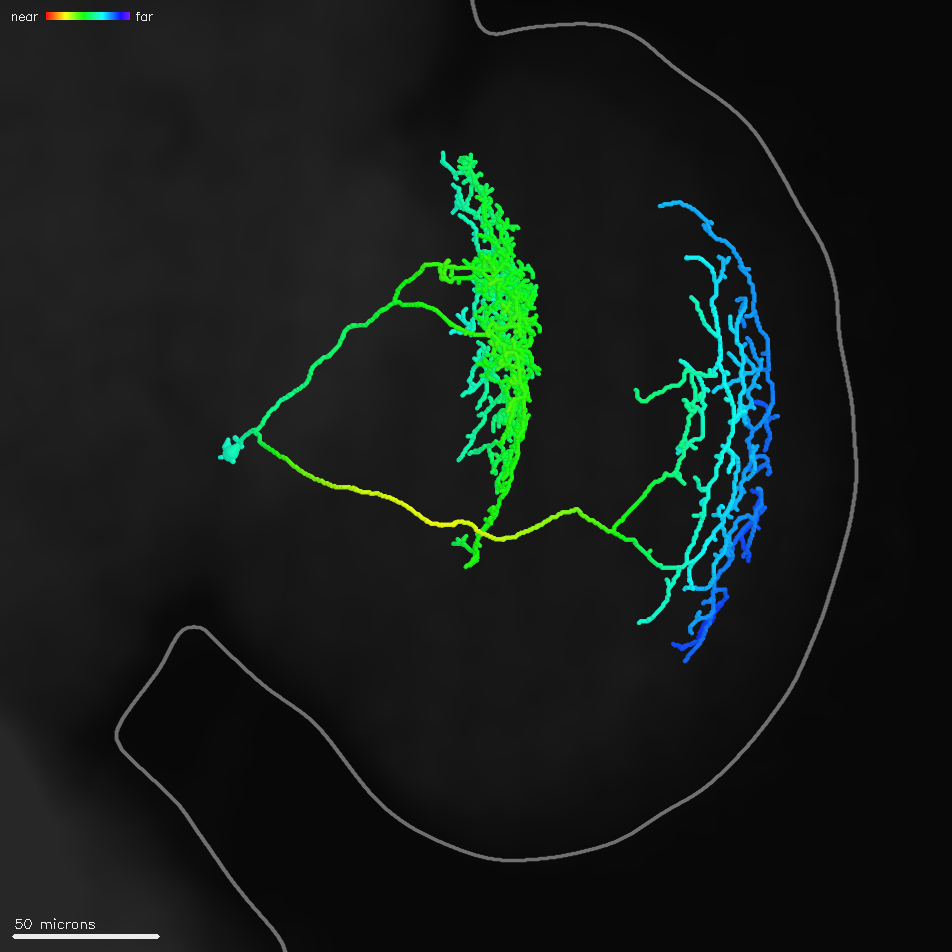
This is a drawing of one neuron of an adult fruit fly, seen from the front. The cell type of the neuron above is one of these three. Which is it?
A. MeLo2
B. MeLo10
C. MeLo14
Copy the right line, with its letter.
B. MeLo10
